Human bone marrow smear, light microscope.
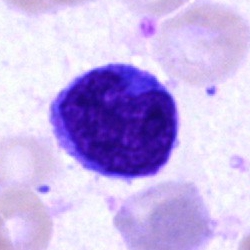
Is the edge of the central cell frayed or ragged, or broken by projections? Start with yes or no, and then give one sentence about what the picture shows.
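No. The cell has a roughly round outline with a smooth edge.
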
